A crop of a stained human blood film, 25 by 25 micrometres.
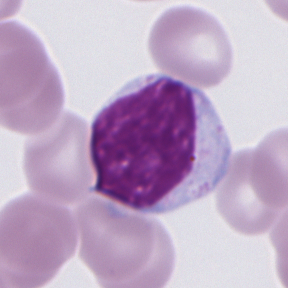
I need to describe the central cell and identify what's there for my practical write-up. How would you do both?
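The cytoplasm is pale blue, and the nucleus sits off-centre towards the left, filling about 70% of the cell's area. Its chromatin is dark purple and clumped, with small paler patches between the clumps. Towards the lower right, a few fine reddish-purple granules lie in the cytoplasm. Diameter: about 12 micrometres. Cell type: large granular lymphocyte.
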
